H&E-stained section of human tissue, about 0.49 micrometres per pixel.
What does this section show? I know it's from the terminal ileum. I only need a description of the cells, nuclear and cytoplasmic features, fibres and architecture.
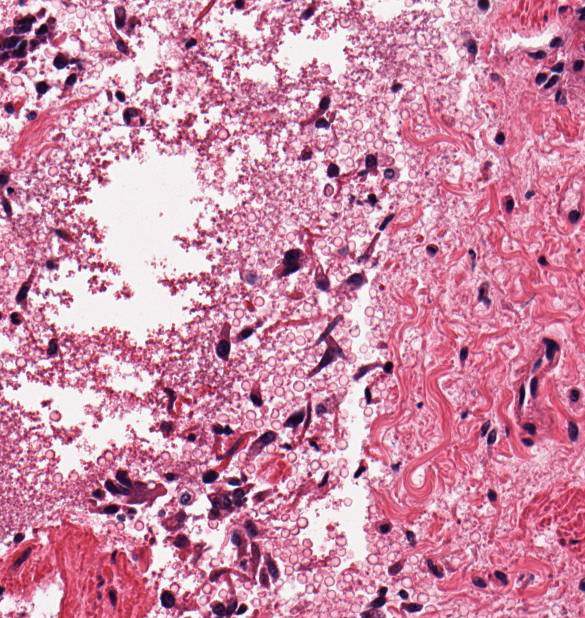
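On the right, pink collagen bundles curve and wave rather than running parallel, and small dark oval nuclei lie sparsely between them. In the centre, among red cells, I notice scattered cells with dark, elongated to irregular nuclei. And no epithelium or glands anywhere.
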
